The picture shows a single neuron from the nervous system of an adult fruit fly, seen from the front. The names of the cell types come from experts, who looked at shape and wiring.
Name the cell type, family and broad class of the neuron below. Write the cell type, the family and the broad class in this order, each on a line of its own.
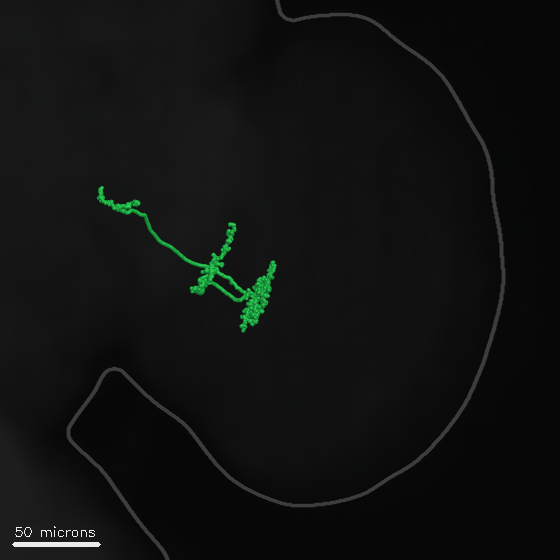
LLPC2
LLPC
visual projection neuron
